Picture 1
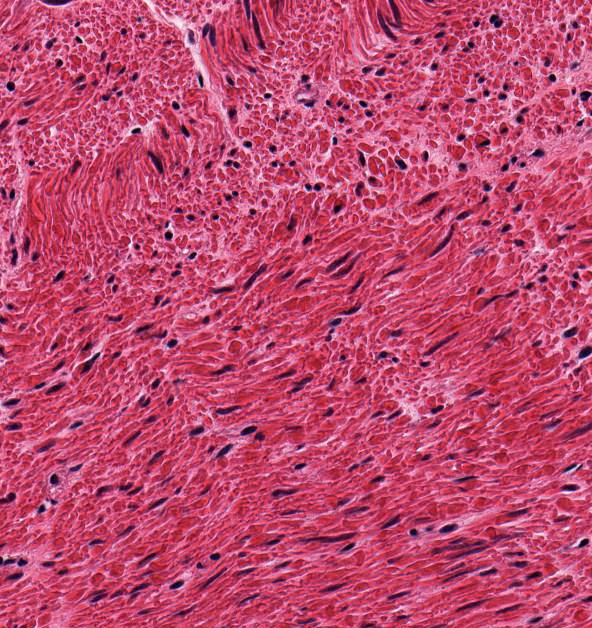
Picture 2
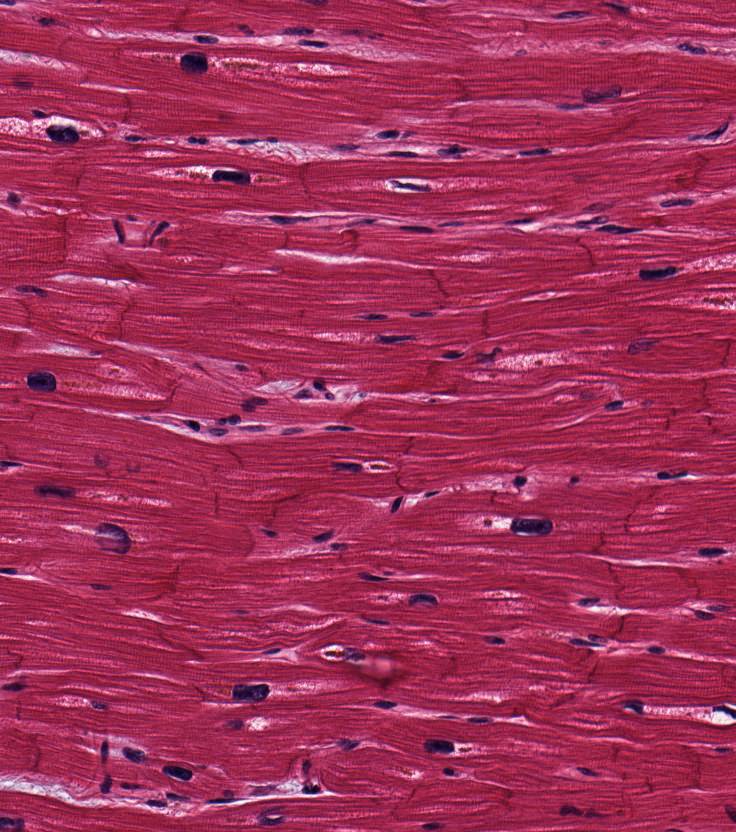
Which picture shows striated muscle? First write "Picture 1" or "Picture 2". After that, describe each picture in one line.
Picture 2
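Picture 1: Smooth muscle fills the whole field, cut in cross-section in the upper third and lengthwise in the lower two-thirds.
Picture 2: The fibre cytoplasm is deeply eosinophilic and shows fine cross-striations.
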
